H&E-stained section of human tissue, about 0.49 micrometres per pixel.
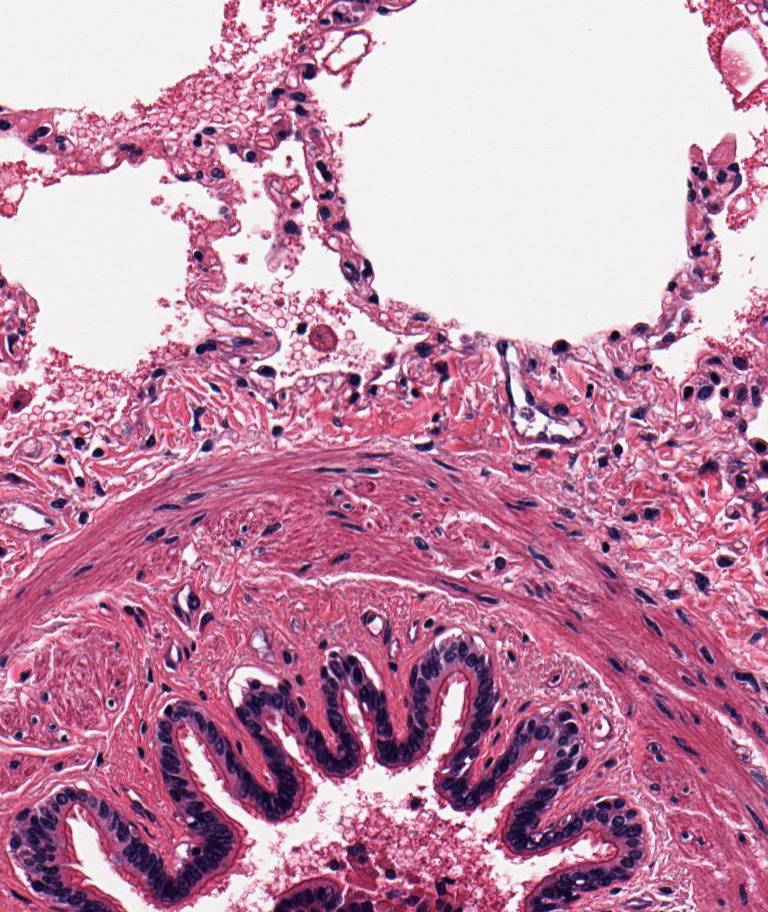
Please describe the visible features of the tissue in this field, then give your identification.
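In the lower half of the field lies a large airway whose lining is thrown into regular folds projecting into the lumen; thin-walled air spaces fill the upper half. Columnar lining cells have crowded, dark, oval nuclei. Just beneath the folded lining, a band of smooth muscle runs circumferentially around the airway. The tissue is lung.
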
